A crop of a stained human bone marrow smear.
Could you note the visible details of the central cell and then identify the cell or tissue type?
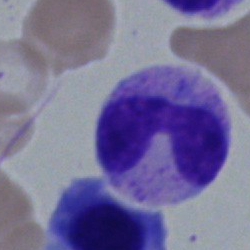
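Round and smooth, that outline. The nucleus, I see, is deeply notched from below, so it takes on a horseshoe shape. Around it the cytoplasm is a pale lilac colour, and I can find no vacuoles there. So this is a band neutrophil.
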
